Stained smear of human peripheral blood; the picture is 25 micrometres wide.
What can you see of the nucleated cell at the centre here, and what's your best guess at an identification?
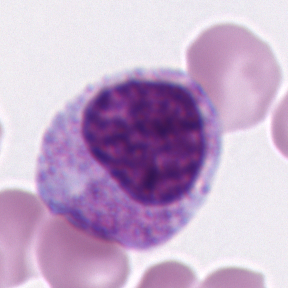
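Smooth and rounded to oval, the outline encloses a nucleus placed off-centre toward the upper right. The cytoplasm forms a wide rim, broadest on the lower-left side. Fine purple granules are scattered throughout it. The cell is a myelocyte.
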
